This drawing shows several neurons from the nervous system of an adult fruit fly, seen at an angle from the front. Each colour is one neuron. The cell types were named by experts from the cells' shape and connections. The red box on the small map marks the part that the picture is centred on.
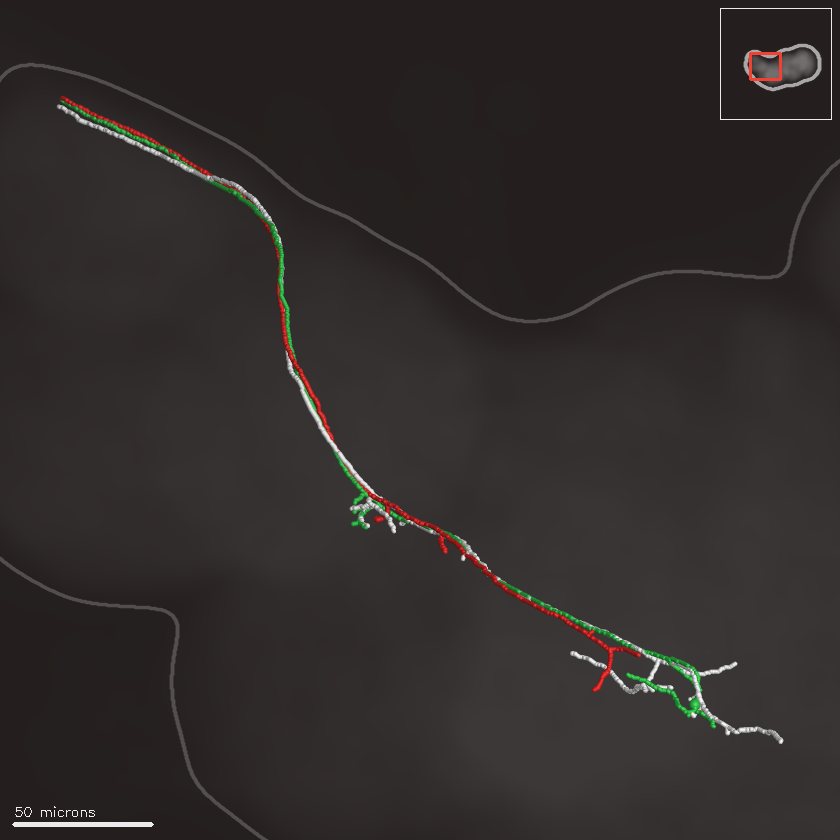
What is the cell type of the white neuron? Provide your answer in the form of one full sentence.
Regarding its cell type, the neuron is SNpp01.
